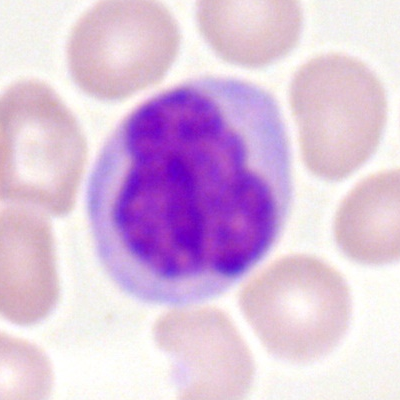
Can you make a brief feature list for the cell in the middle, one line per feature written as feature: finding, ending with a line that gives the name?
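Cytoplasm: a rim running right round the nucleus
Colour: pale blue-grey
Granules: none distinct
Vacuoles: none in the cytoplasm
Name: monocyte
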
